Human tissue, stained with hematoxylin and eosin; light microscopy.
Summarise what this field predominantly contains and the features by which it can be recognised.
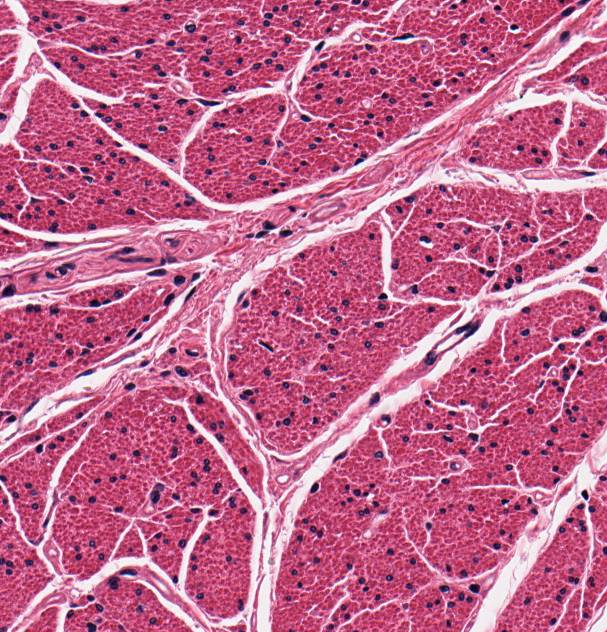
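That's smooth muscle cut across, so the cytoplasm of the fibres looks finely stippled with dots.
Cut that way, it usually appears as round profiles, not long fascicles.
Thin, pale, branching connective tissue septa divide it into large irregular compartments; the broadest runs diagonally from the left edge to the upper right corner and carries small vessels with elongated dark nuclei left of centre.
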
